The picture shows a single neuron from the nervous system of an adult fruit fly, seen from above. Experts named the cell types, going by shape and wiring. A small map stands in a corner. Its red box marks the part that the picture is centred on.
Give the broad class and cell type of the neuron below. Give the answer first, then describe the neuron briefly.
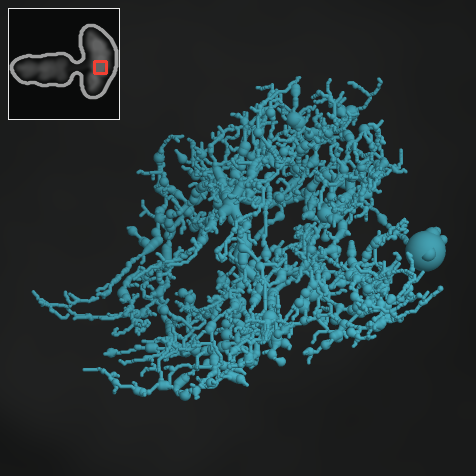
This is a central-brain intrinsic neuron. The cell type is GNG095. It lies in the brain. The cell body can be seen on the right of the picture. More than a hundred branch ends can be seen.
